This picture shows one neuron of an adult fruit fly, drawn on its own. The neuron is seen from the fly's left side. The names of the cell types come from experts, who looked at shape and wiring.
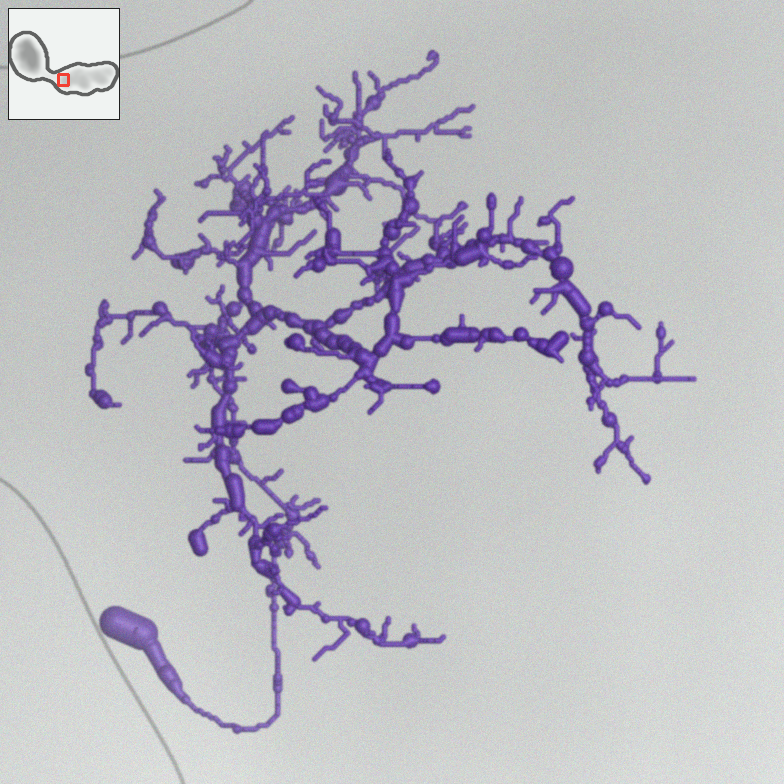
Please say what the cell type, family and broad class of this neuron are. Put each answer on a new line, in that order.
IN13A050
hemilineage 13A
nerve-cord intrinsic neuron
